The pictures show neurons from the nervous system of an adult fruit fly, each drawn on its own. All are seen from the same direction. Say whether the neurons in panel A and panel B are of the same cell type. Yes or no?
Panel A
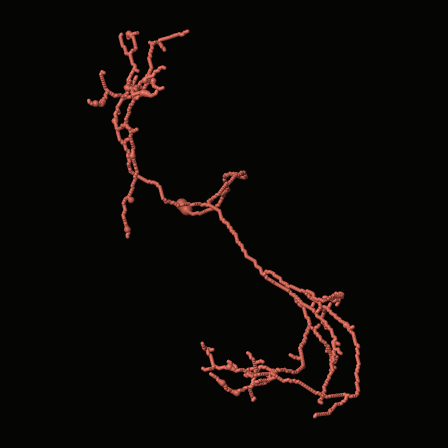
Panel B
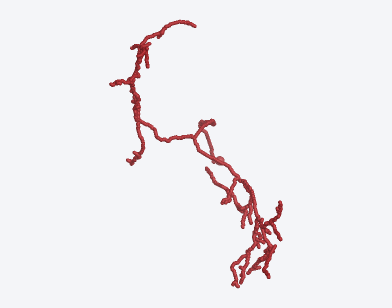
yes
